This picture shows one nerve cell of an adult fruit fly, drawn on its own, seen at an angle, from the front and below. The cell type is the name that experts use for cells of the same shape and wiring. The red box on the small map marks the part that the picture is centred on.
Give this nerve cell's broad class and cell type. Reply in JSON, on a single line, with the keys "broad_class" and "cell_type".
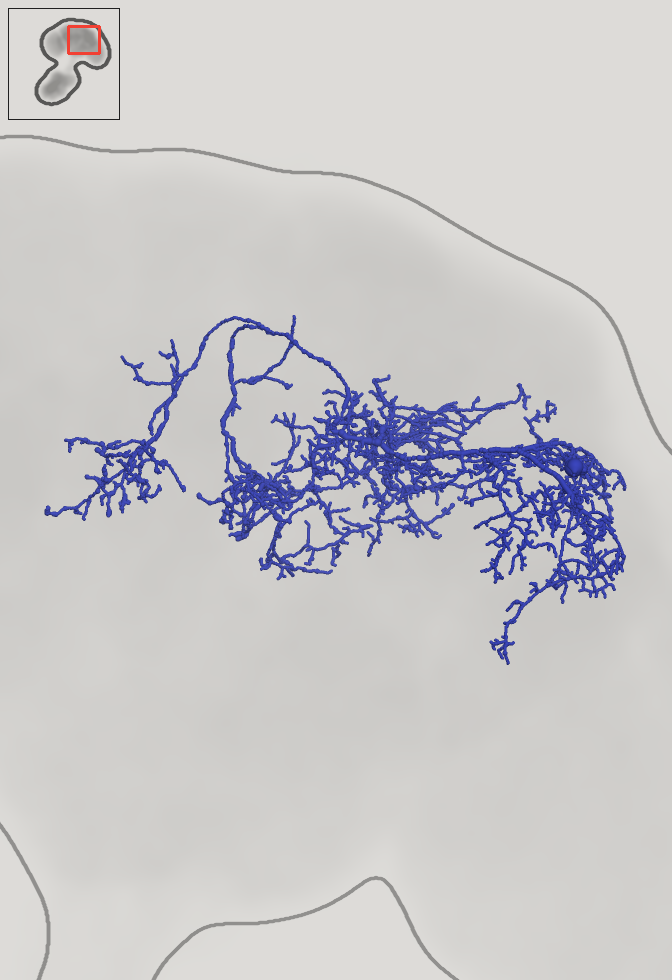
{"broad_class": "central-brain intrinsic neuron", "cell_type": "CL109"}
